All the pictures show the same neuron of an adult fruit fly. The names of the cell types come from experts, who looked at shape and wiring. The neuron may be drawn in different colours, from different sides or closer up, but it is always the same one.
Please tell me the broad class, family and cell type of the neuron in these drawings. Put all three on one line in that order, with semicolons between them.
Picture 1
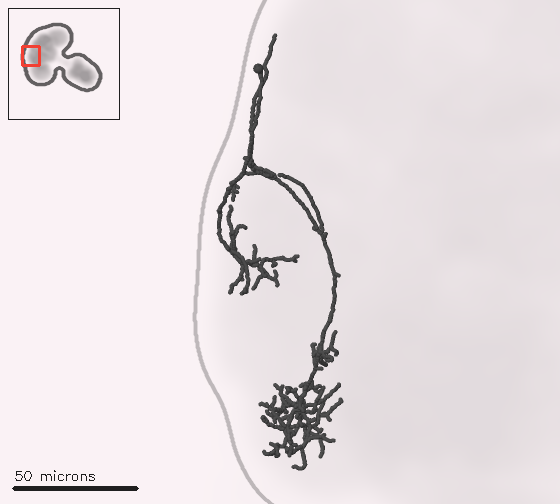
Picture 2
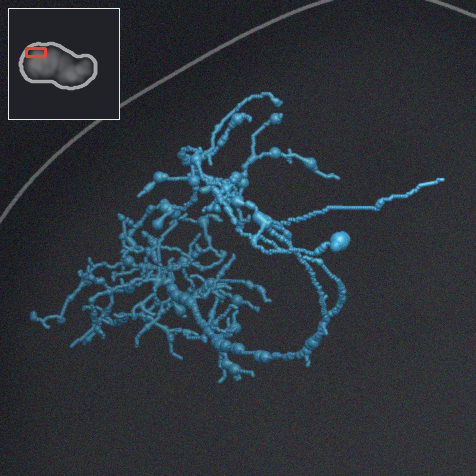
central-brain intrinsic neuron; hemilineage LHd1; CB1020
